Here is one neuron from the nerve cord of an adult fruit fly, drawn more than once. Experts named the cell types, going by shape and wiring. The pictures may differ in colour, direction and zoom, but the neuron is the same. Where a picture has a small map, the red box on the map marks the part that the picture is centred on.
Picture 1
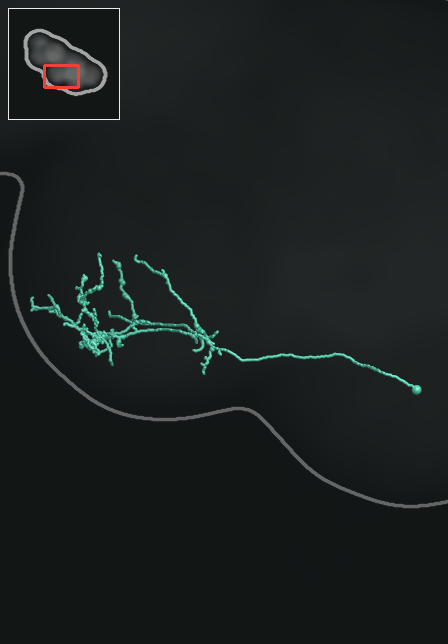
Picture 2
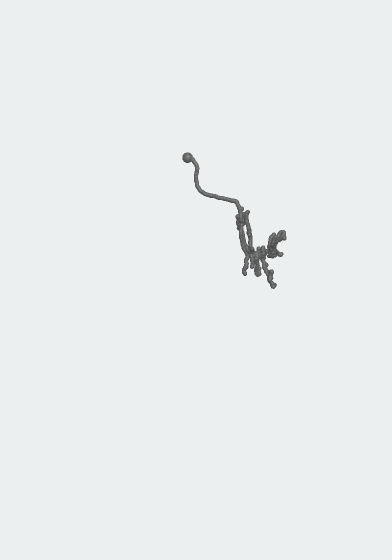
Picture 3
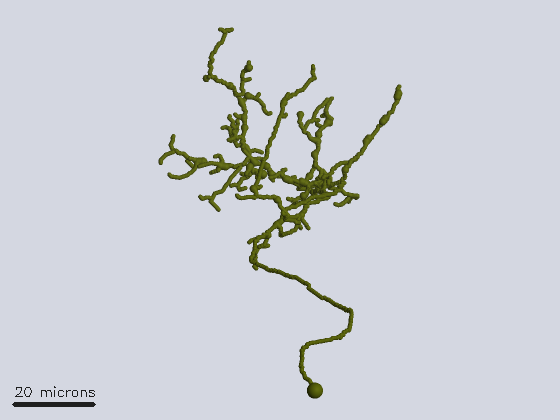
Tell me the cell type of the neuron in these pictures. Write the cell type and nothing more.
IN14A110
